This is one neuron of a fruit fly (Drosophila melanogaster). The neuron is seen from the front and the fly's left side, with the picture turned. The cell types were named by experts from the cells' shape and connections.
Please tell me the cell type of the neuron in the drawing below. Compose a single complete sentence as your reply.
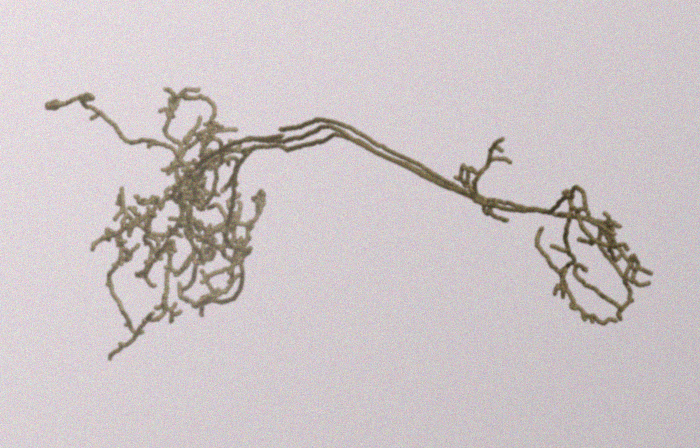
The type of this neuron is the cell type AN27X019.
